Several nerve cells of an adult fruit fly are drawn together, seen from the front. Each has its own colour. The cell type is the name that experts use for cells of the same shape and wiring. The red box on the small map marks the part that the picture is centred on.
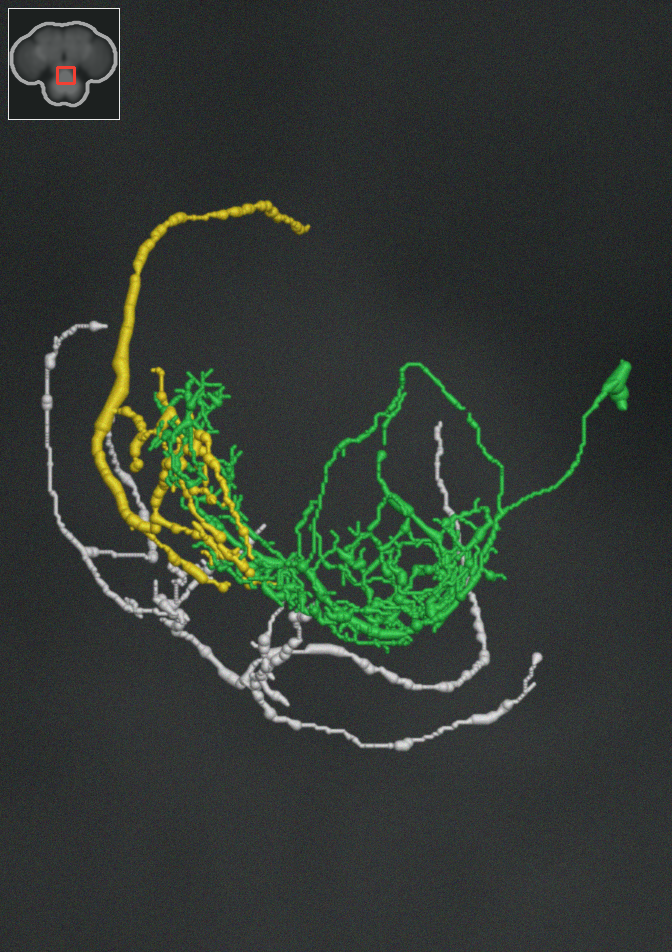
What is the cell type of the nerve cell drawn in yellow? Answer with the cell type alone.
SNxx14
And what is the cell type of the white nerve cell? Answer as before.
SNch01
